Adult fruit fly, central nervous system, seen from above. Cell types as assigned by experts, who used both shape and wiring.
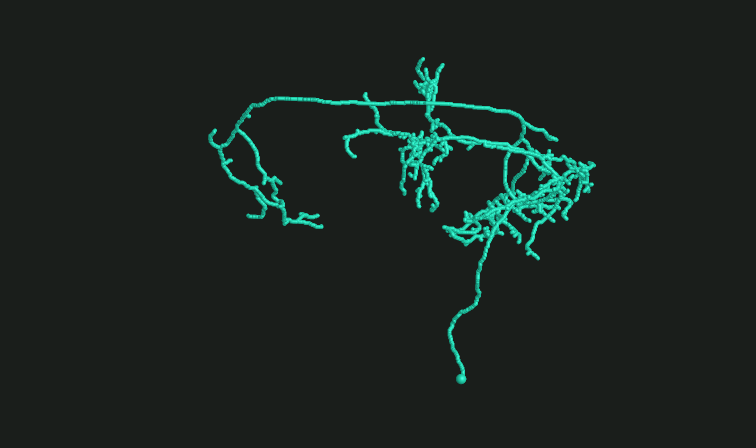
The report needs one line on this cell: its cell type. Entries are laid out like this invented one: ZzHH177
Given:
pC1_15c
